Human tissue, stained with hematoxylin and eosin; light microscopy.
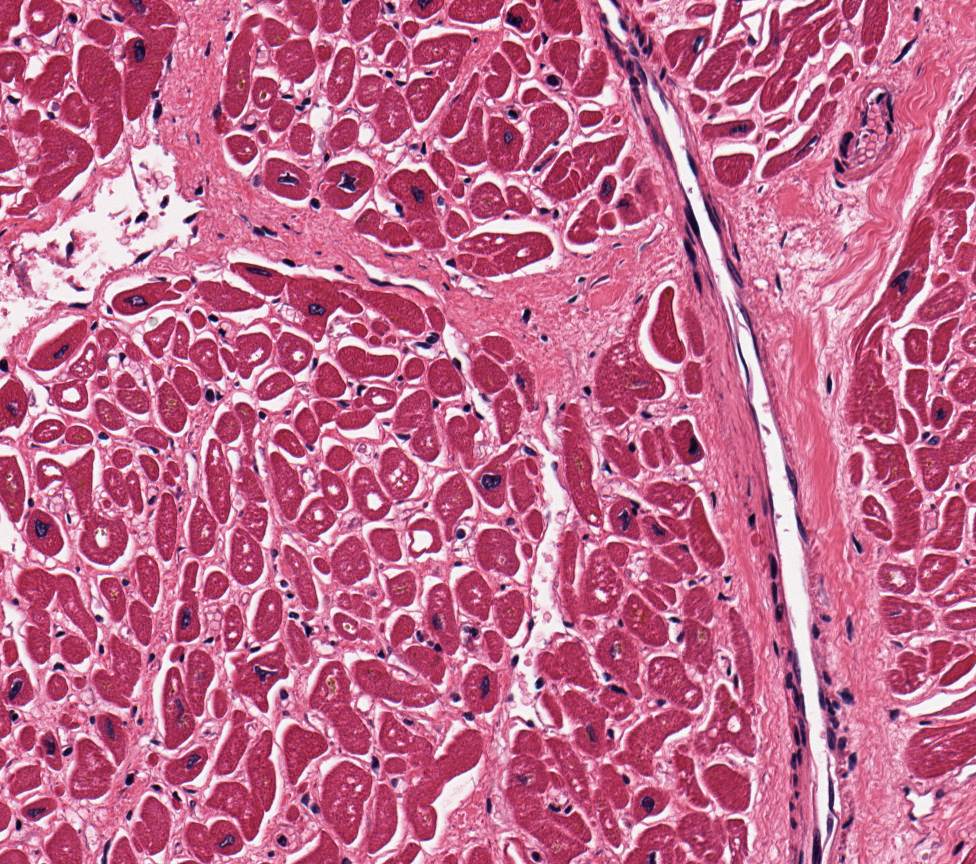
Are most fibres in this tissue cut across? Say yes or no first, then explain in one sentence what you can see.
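Yes. Most of the muscle fibres across the field are cut in cross or oblique section rather than lengthwise.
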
